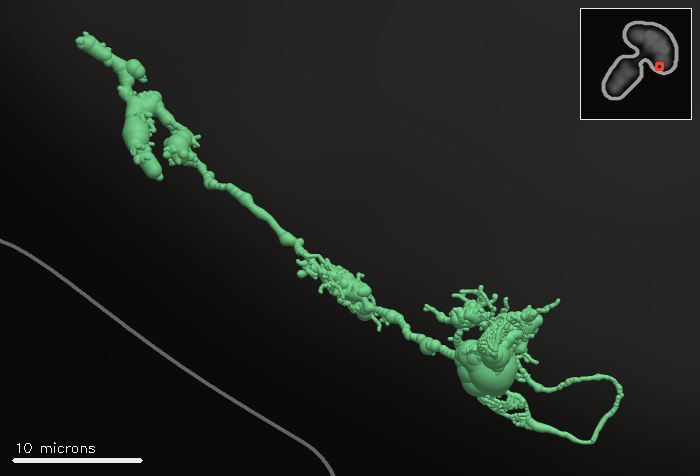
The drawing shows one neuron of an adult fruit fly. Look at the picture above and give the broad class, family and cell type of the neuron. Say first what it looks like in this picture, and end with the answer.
It is in the brain and does not reach the nerve cord. From left to right in the picture it spans about 45 microns. Dozens of branch ends can be seen. Its broad class is optic-lobe intrinsic neuron. The family is Mi. Its cell type is Mi1.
